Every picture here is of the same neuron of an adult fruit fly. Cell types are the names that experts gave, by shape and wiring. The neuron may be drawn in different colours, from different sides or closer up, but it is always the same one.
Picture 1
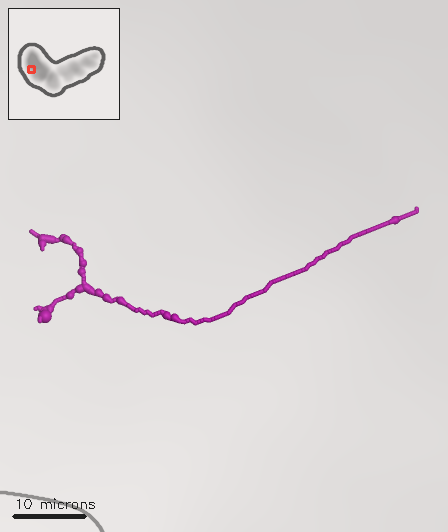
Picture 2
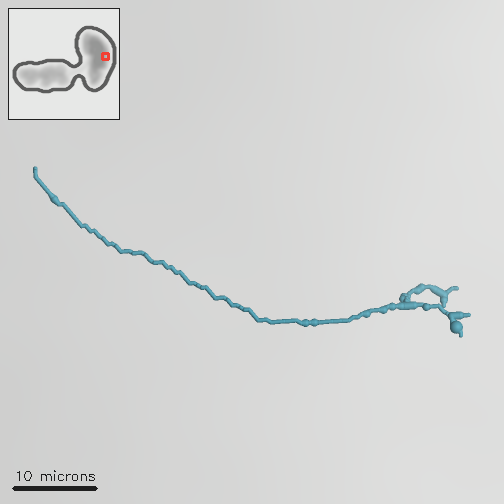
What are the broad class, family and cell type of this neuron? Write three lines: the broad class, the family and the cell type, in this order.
sensory neuron entering the brain
class olfactory
ORN_VM5d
